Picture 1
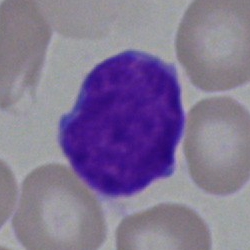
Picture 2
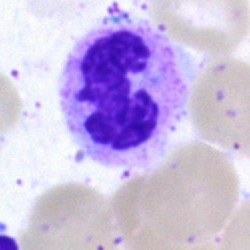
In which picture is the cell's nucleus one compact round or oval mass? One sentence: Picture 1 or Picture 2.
There is a cell with one compact round or oval nucleus in picture 1.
